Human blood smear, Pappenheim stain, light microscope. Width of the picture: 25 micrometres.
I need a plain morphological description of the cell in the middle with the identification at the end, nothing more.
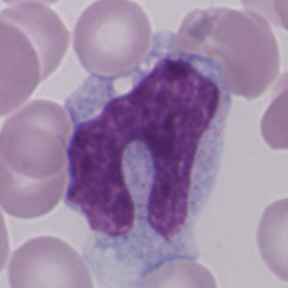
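Folded into an inverted U, the nucleus has two limbs pointing downward around a notch filled with cytoplasm. Its chromatin is fine and lacy, crossed by thin pale streaks. Abundant pale grey-blue cytoplasm holds fine, dust-like pinkish-purple granules. This is a monocyte.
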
